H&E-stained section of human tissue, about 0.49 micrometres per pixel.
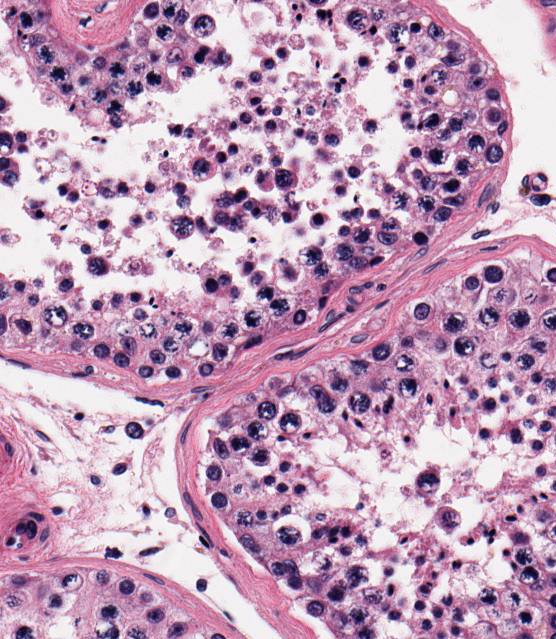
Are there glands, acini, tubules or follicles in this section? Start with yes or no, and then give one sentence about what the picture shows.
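Yes. The field is taken up by parts of several rounded tubules cut across, with the largest filling the upper half and another filling the lower right.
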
